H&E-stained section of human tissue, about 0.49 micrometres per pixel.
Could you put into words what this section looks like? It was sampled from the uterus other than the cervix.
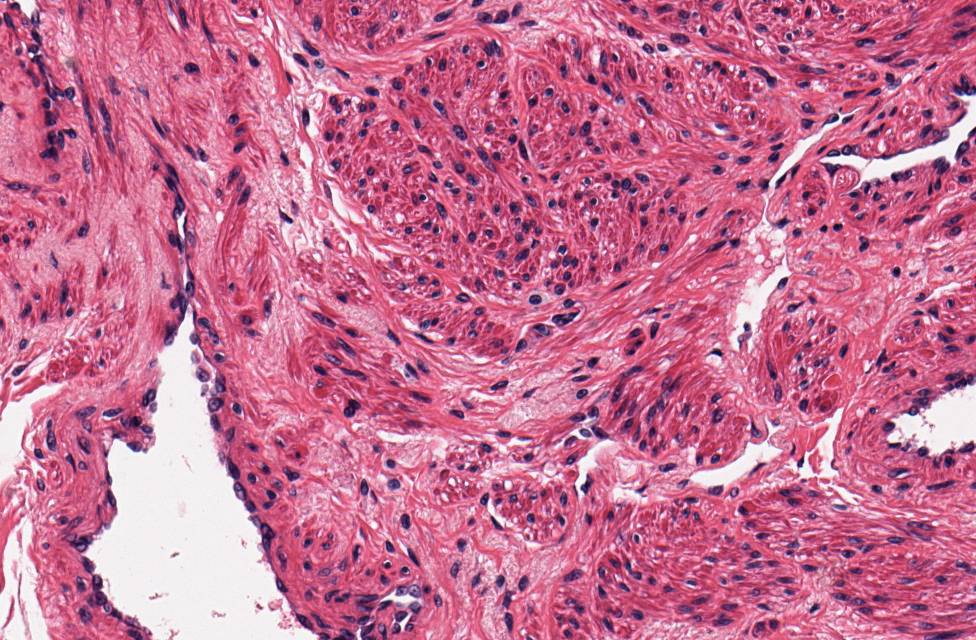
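The field consists of interlacing smooth muscle bundles running in different directions. In the lower middle and lower right, smooth muscle cells cut lengthwise show elongated, blunt-ended nuclei in pink cytoplasm. Strands of pale pink fibrous connective tissue separate the bundles. At left, a large empty space is lined by a single layer of flattened cells.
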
